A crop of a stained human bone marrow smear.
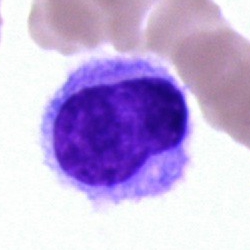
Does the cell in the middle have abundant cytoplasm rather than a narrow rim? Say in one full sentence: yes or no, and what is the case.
No, scant cytoplasm surrounds the nucleus of this cell.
